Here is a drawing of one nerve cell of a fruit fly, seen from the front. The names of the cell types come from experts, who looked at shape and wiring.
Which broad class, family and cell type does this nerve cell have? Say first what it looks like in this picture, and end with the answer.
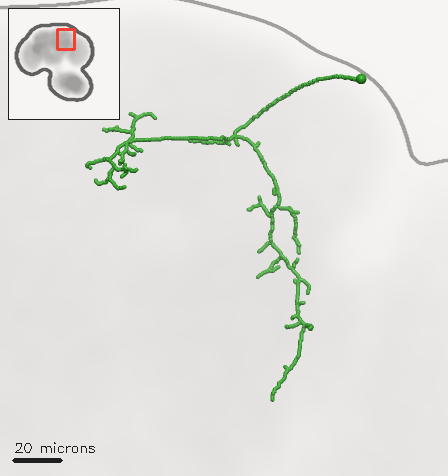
The cell body is at the upper right of the picture. From top to bottom in the picture it spans about 140 microns. This is a central-brain intrinsic neuron. The family is hemilineage SLPpl1. It is of cell type SLP267.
